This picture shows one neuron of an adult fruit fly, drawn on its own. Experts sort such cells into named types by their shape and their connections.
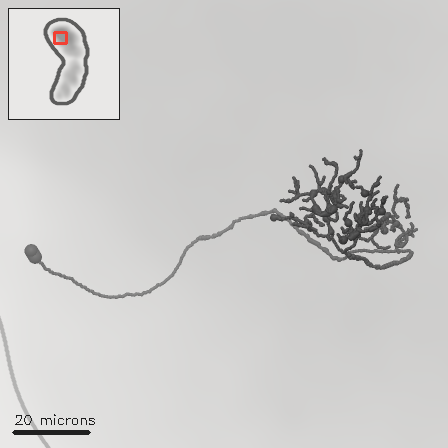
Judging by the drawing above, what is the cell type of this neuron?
vDeltaG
